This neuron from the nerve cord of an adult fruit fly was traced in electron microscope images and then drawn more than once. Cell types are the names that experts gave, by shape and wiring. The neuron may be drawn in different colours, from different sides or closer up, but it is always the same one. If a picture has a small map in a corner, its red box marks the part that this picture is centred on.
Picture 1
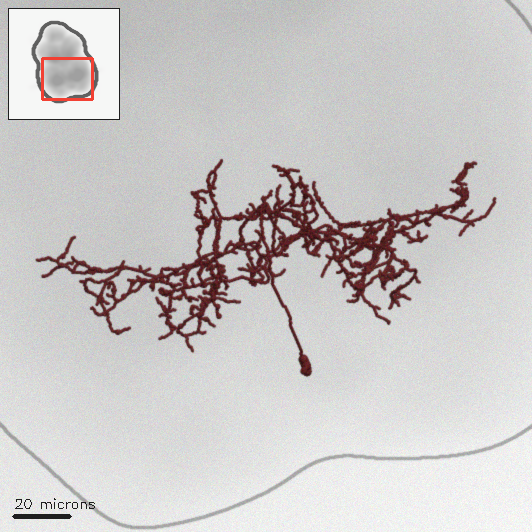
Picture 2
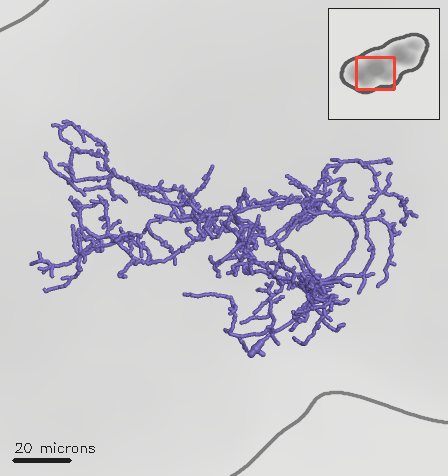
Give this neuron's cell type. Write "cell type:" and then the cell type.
cell type: IN00A045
